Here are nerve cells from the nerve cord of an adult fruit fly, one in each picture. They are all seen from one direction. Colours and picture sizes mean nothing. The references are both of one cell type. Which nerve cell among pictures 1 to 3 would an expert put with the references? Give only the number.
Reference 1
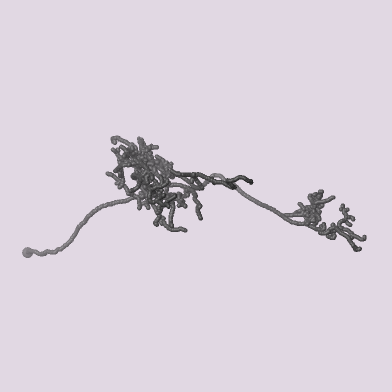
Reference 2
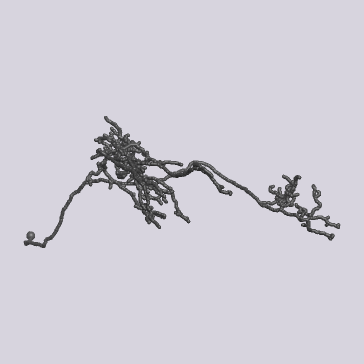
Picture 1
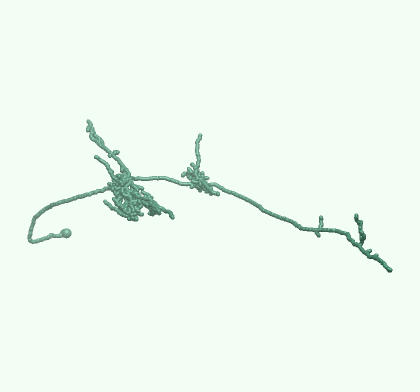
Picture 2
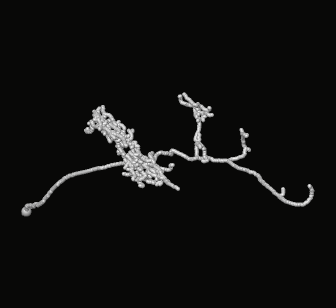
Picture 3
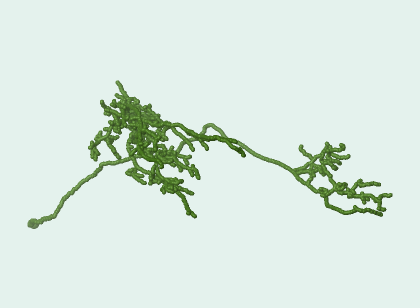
3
